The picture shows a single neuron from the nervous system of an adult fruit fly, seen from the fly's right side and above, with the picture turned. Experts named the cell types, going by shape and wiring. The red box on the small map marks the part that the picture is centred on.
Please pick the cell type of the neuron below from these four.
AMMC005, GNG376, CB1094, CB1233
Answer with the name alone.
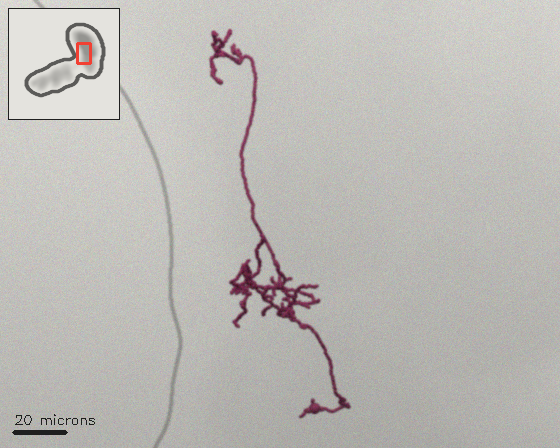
GNG376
